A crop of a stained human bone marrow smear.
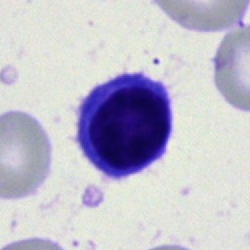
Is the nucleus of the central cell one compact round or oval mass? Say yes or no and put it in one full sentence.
Yes, the nucleus is gathered into a single compact round or oval mass.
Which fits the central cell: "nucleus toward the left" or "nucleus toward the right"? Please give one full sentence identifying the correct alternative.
The nucleus of this cell lies toward the right.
